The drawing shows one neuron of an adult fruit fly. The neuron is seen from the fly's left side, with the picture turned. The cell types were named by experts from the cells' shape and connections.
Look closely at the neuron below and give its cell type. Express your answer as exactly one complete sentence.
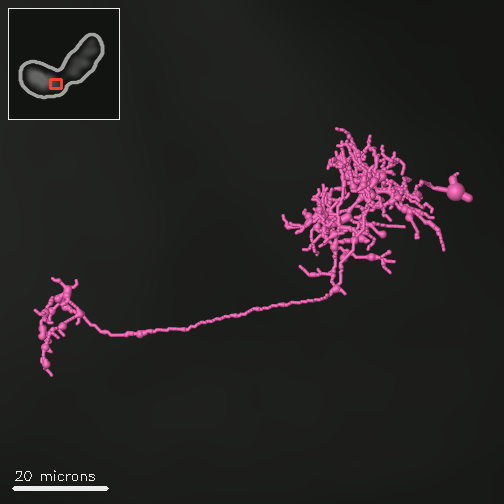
The cell type given to this neuron is Tlp12.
